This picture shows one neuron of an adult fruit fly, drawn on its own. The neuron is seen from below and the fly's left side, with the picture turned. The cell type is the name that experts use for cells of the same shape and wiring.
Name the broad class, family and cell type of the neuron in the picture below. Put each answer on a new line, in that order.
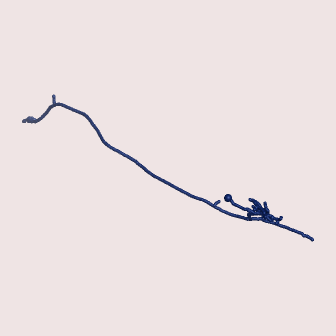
ascending neuron
hemilineage 10B
AN10B047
